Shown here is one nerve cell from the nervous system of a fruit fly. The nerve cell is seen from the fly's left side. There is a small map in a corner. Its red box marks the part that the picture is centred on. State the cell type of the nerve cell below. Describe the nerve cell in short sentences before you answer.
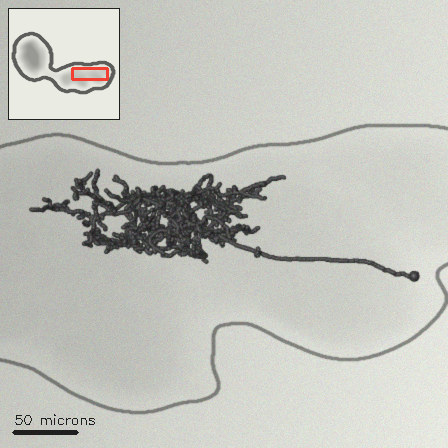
The cell body can be seen on the right of the picture. By the scale bar it is about 300 microns wide in this view. Dozens of branch ends can be seen. It is a nerve-cord intrinsic neuron. Its cell type is IN06A020.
